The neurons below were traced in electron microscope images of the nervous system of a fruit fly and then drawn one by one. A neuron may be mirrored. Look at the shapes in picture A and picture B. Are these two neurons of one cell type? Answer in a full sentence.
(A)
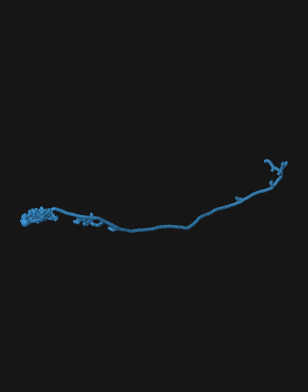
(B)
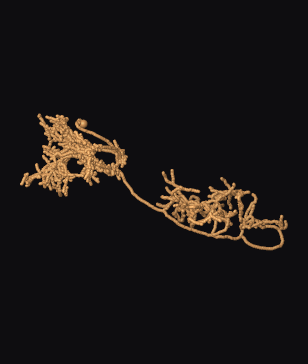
They are of different cell types.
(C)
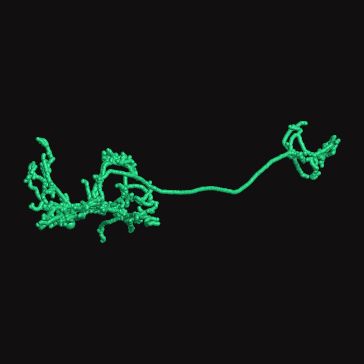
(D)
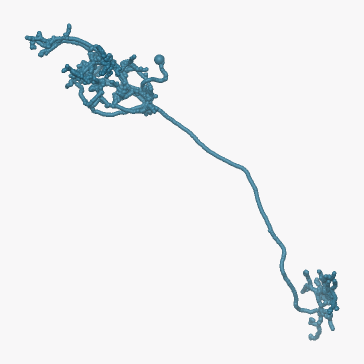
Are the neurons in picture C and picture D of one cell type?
They are of the same cell type.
